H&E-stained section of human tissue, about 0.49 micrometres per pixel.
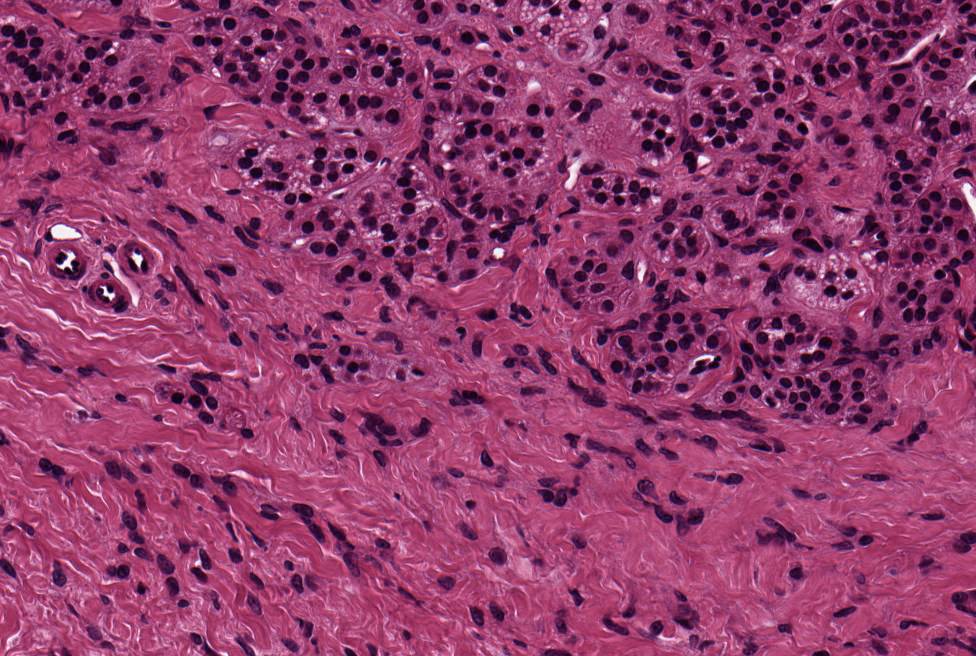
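Adrenal gland, where I see nests of cells with small, round, dark, fairly uniform nuclei. Toward the upper right, some nests hold cells whose pale cytoplasm looks finely vacuolated. Lower down, the stroma is dense, wavy, pink collagen, with elongated spindle nuclei scattered singly. I find no fat cells here.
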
